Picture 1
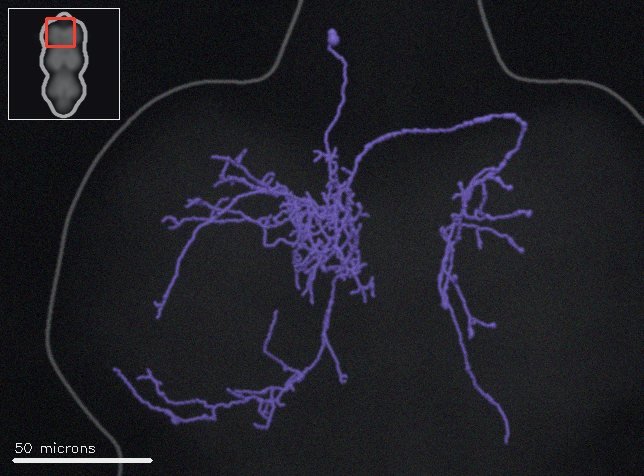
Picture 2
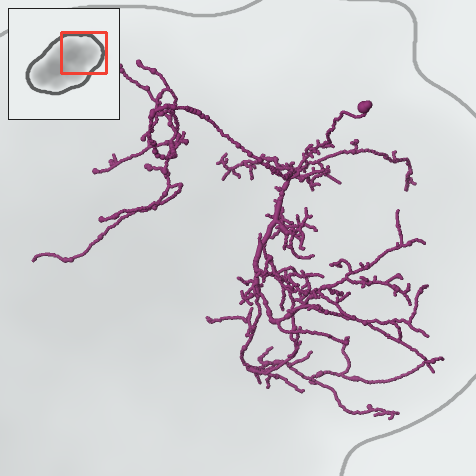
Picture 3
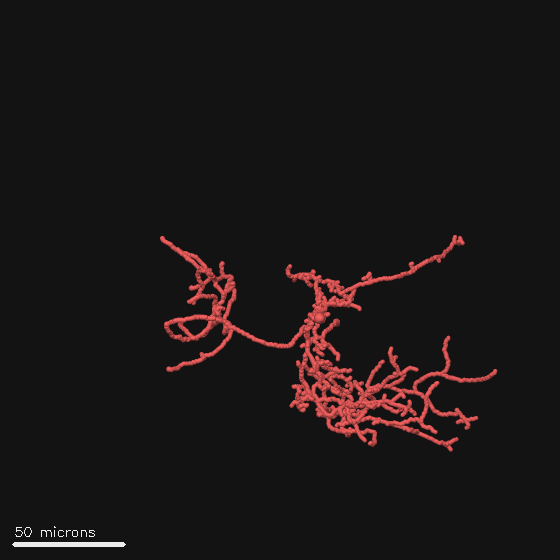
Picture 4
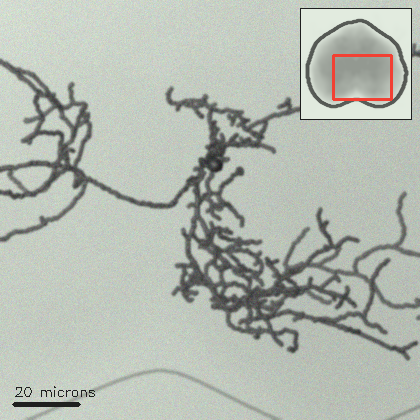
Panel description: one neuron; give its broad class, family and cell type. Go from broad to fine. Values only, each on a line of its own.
nerve-cord intrinsic neuron
hemilineage 01A
IN01A040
